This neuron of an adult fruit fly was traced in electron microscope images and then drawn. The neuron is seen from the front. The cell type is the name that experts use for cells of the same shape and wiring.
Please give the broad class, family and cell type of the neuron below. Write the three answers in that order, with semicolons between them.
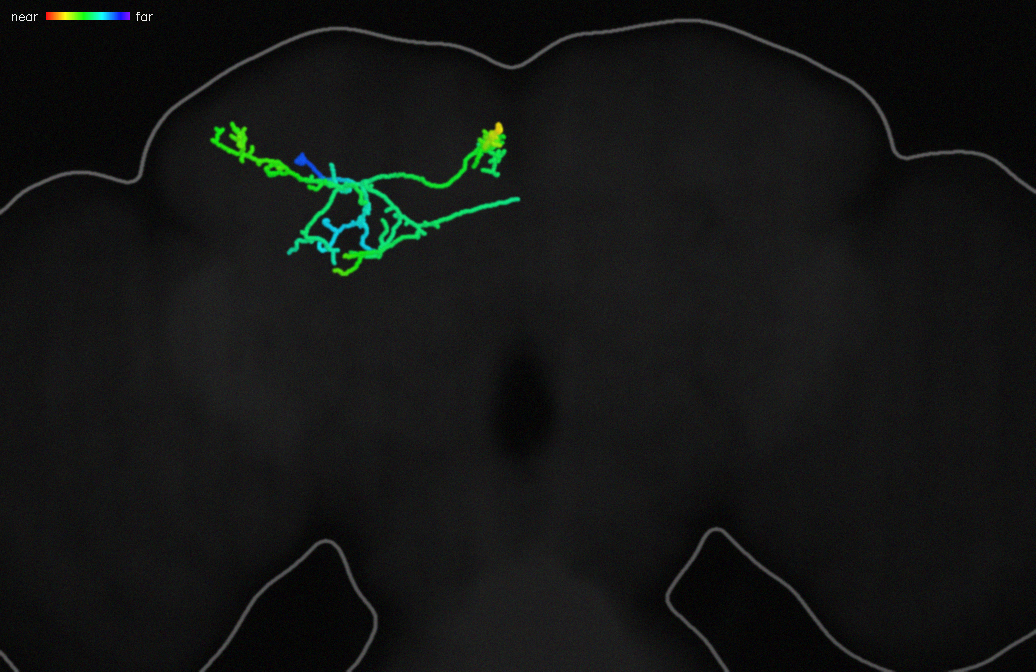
central-brain intrinsic neuron; hemilineage CLp2; SMP266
